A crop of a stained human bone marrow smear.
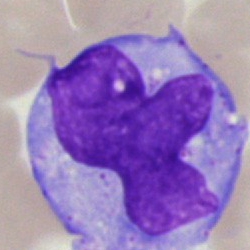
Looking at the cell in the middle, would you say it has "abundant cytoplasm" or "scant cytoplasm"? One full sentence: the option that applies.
It is abundant cytoplasm that surrounds the nucleus of this cell.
